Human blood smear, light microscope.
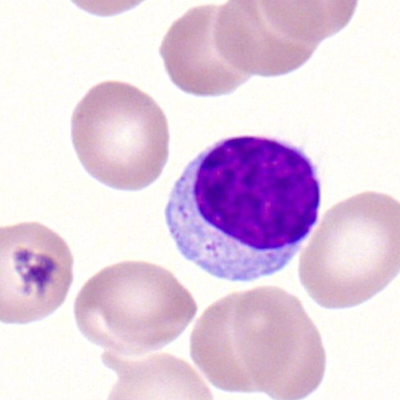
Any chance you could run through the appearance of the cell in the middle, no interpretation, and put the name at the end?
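The nucleus lies off-centre, toward the upper right of the cell. Pale blue cytoplasm forms a crescent, widest on the lower left side, with a few fine reddish-purple granules scattered in it. The cell is a lymphocyte.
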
